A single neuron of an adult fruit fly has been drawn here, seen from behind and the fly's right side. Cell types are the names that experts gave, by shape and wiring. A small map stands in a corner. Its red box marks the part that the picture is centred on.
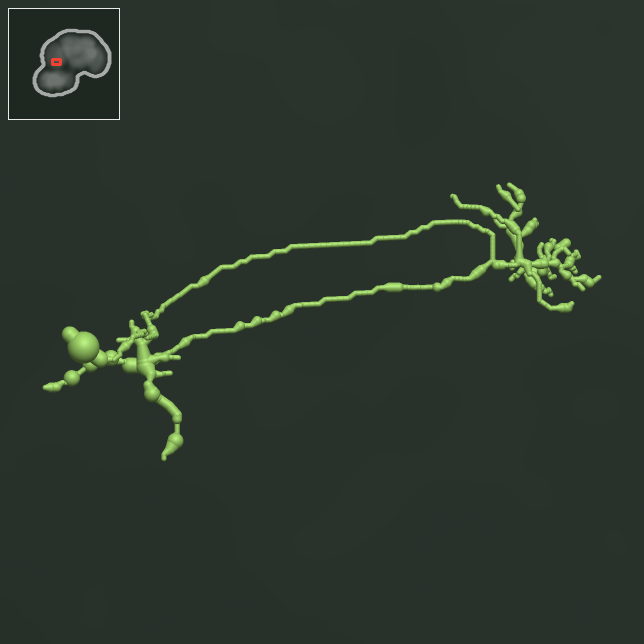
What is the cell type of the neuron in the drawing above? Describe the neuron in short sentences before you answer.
The cell body can be seen on the left of the picture. In this view it is wider than it is tall. It is an optic-lobe intrinsic neuron. It is of cell type T5a.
